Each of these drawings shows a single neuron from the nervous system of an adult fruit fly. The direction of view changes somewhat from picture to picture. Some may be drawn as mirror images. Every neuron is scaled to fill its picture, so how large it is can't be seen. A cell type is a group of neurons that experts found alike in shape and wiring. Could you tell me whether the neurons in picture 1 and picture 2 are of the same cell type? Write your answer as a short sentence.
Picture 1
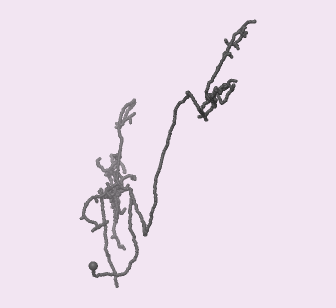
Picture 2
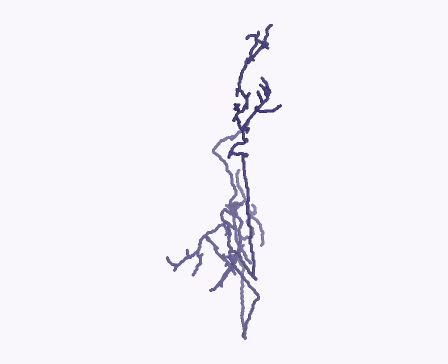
They are of the same cell type.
